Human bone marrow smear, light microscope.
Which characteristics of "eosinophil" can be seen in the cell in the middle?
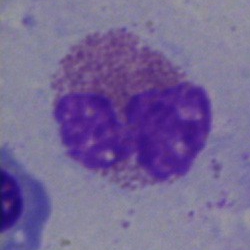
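Coarse reddish-purple granules pack this cytoplasm.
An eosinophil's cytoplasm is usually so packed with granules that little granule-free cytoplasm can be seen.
So that part sits well with the eosinophil. The nucleus here is in lobes, stained dark purple with a few small pale spots.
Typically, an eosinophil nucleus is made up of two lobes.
The lobes lie in the lower part of the cell, with most of the granular cytoplasm above them.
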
